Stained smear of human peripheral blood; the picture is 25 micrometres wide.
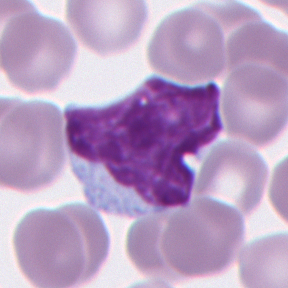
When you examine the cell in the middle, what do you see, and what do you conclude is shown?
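See how the outline is irregular and angular? The nucleus has a sharp notch on its right side, and the pale blue cytoplasm forms a rim at the lower left. That one's a typical lymphocyte.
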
